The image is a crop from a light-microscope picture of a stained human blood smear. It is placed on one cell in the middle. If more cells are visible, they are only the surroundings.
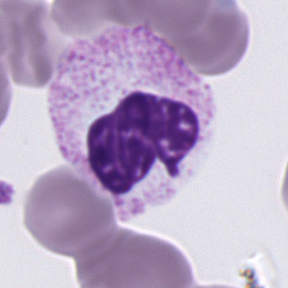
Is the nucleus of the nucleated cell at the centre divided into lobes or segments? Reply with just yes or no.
Yes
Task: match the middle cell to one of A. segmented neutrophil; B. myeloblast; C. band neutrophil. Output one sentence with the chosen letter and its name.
The cell placed in the middle is a segmented neutrophil; option A is correct.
